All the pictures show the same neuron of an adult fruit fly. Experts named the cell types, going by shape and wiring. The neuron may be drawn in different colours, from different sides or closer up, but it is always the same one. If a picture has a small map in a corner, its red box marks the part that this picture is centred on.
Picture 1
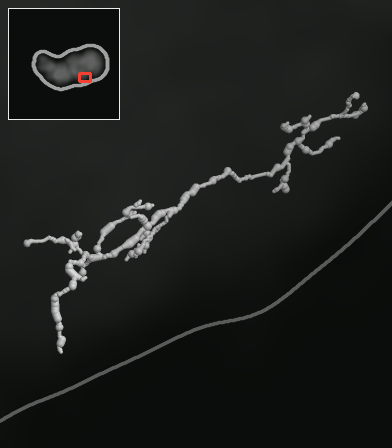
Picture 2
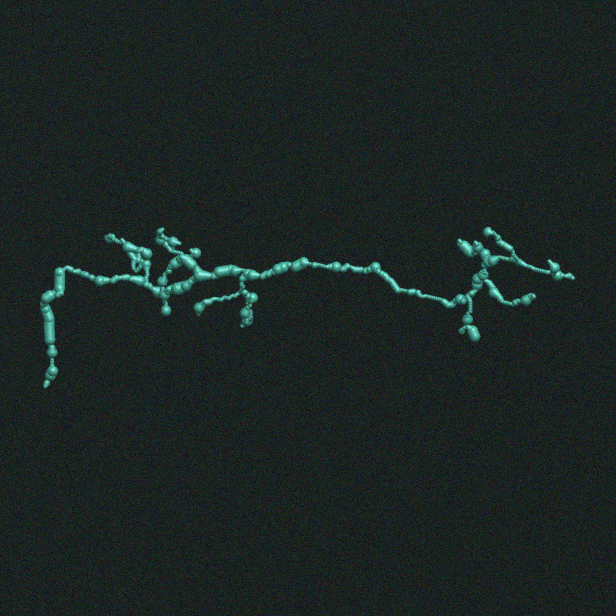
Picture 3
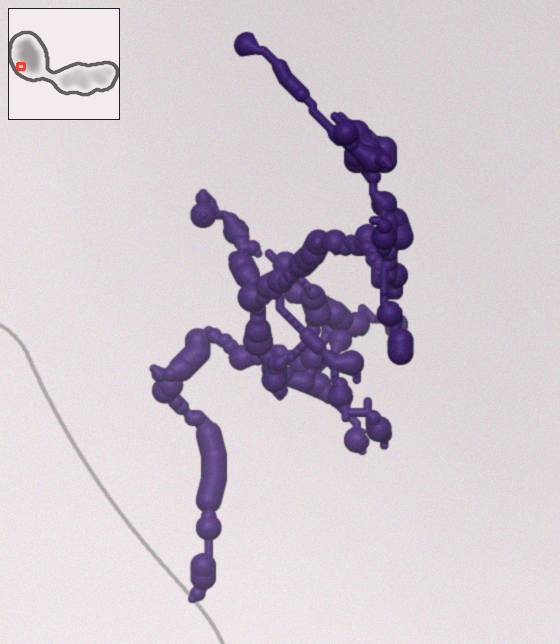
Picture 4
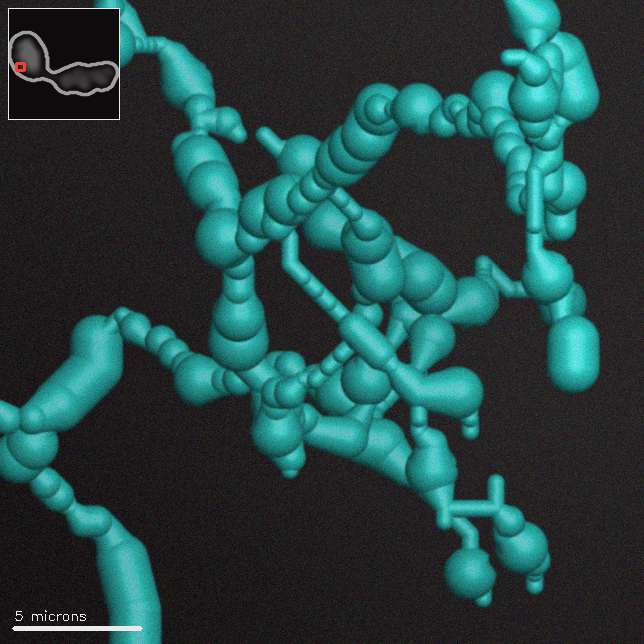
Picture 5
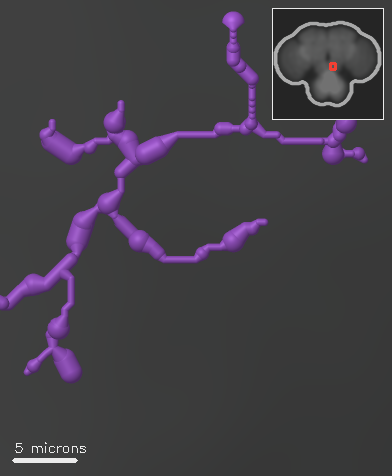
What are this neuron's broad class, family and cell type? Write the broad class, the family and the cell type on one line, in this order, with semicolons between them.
sensory neuron entering the brain; class mechanosensory; aPhM3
